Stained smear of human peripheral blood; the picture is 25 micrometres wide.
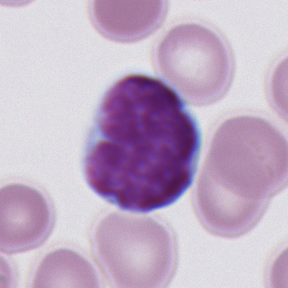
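Typical lymphocyte, taken point by point. Size: the cell is about 11 micrometres across, and the nucleus about 12 by 10 micrometres, filling about 80% of the cell's area. Nucleus: no nucleoli are visible. Cytoplasm: only a thin rim shows around the nucleus, with no distinct granules and no vacuoles.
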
